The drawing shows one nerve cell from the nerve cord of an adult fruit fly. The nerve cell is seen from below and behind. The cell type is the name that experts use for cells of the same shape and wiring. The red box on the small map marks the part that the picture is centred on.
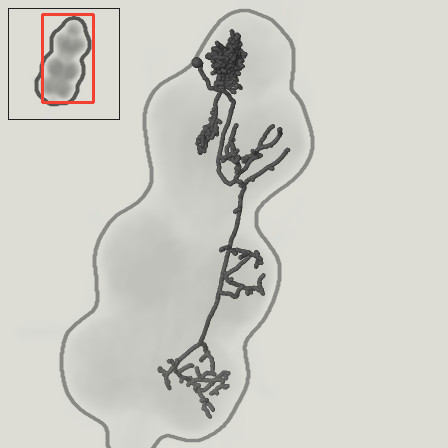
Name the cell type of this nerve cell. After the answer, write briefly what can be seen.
It is of cell type INXXX096. It is a nerve-cord intrinsic neuron. As drawn here it is more than twice as tall as it is wide.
